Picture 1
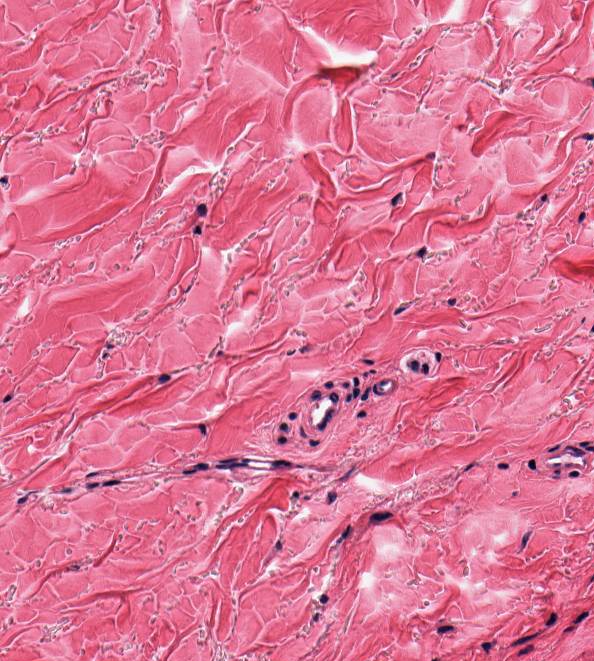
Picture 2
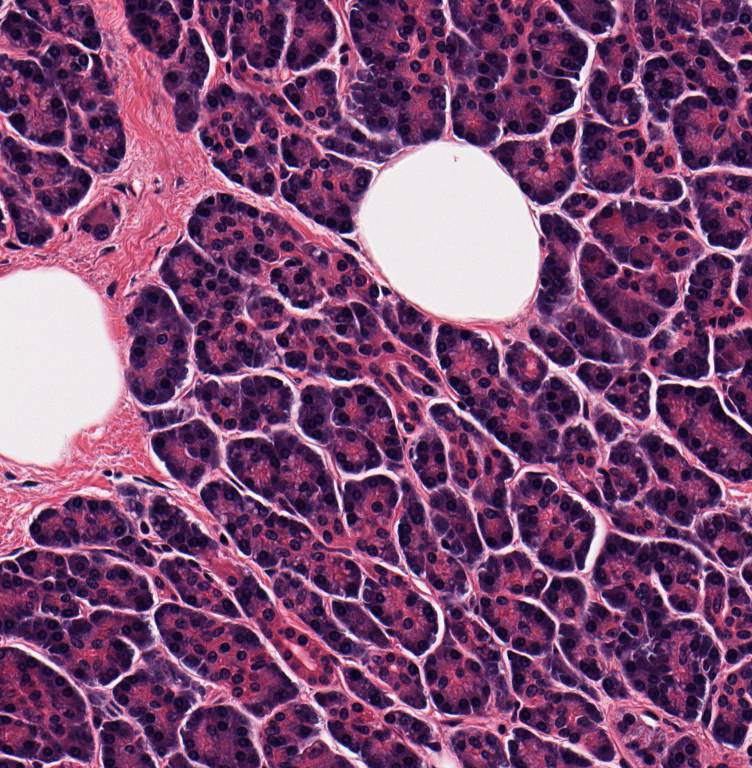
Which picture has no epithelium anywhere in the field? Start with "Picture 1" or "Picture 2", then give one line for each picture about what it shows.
Picture 1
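What picture 1 shows: No epithelium is present anywhere in the field.
What picture 2 shows: Nearly the whole field is filled by closely packed acini with little stroma between them.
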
